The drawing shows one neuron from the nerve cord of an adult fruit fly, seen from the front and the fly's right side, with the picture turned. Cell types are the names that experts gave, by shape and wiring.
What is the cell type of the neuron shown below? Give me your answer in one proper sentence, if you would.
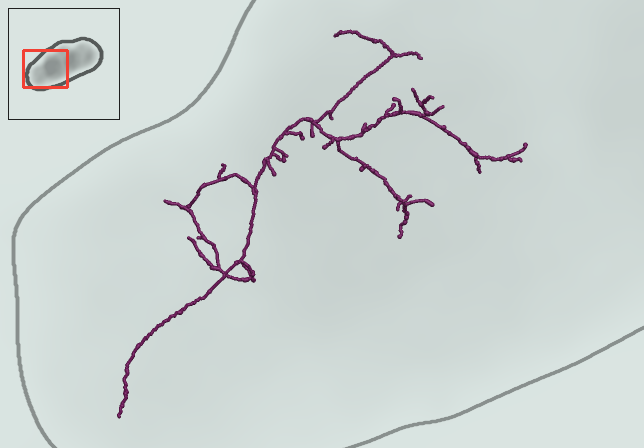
To this neuron applies the cell type name DNge133.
